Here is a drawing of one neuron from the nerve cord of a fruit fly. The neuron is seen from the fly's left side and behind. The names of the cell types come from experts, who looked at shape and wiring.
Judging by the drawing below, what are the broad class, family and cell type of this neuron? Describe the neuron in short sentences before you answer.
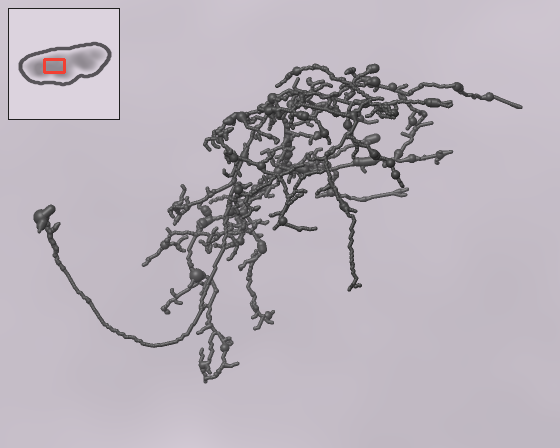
As drawn here it is wider than it is tall. Its broad class is nerve-cord intrinsic neuron. The family is hemilineage 08A. The cell type is IN08A032.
